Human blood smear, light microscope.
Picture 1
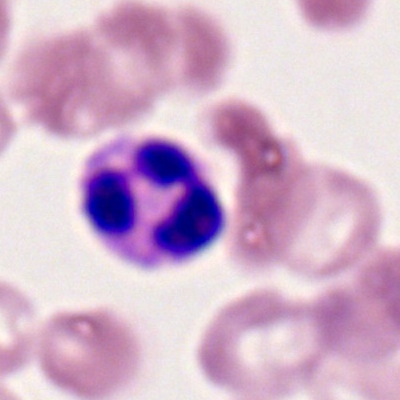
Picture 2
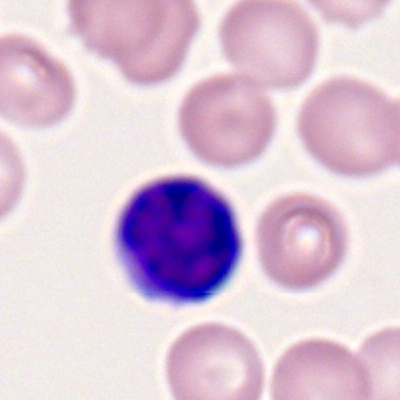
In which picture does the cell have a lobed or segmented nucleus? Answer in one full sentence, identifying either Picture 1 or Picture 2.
The cell in Picture 1 has a nucleus split into separate lobes.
